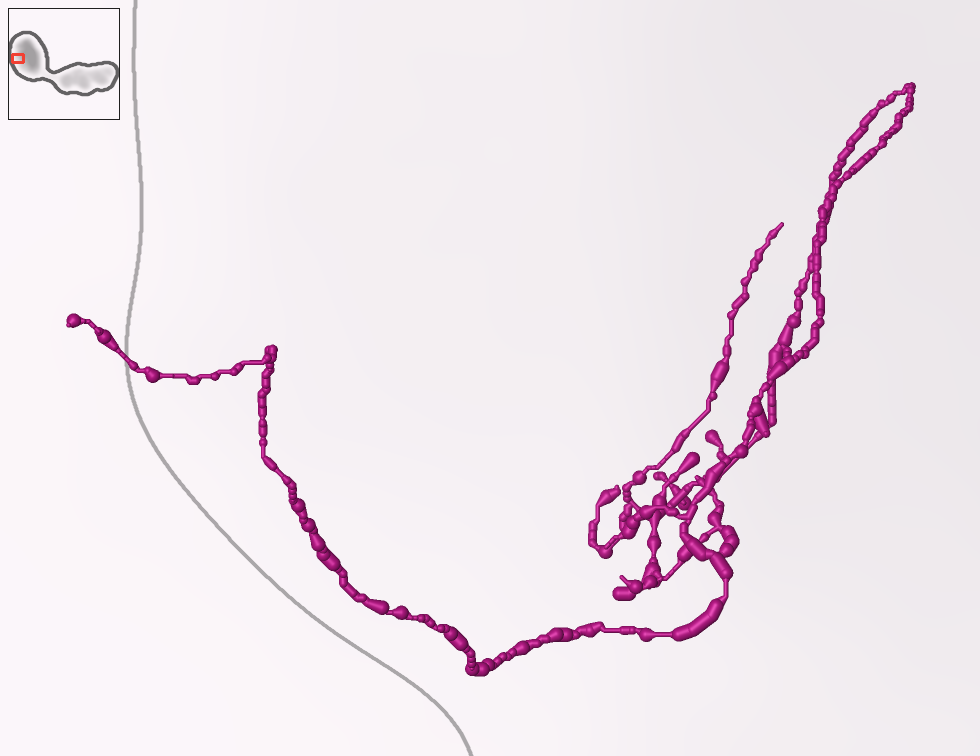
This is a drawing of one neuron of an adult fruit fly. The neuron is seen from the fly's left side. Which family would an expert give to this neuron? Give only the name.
class olfactory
